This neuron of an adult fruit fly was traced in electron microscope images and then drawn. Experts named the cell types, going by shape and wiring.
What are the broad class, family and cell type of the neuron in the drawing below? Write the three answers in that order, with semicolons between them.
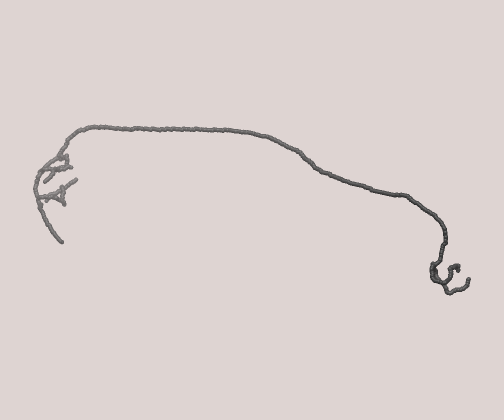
sensory neuron entering the brain; class olfactory; ORN_VL2a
